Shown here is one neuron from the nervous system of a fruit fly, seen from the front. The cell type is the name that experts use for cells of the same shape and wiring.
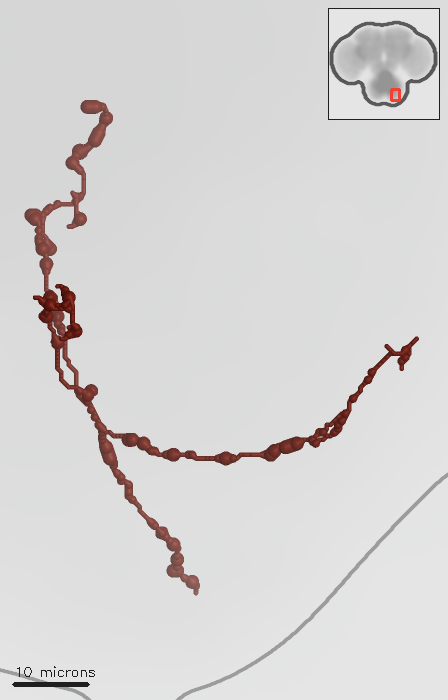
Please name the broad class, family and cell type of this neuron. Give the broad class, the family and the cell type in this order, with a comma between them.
sensory neuron entering the nerve cord, class mechanosensory proprioceptive, SNpp50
